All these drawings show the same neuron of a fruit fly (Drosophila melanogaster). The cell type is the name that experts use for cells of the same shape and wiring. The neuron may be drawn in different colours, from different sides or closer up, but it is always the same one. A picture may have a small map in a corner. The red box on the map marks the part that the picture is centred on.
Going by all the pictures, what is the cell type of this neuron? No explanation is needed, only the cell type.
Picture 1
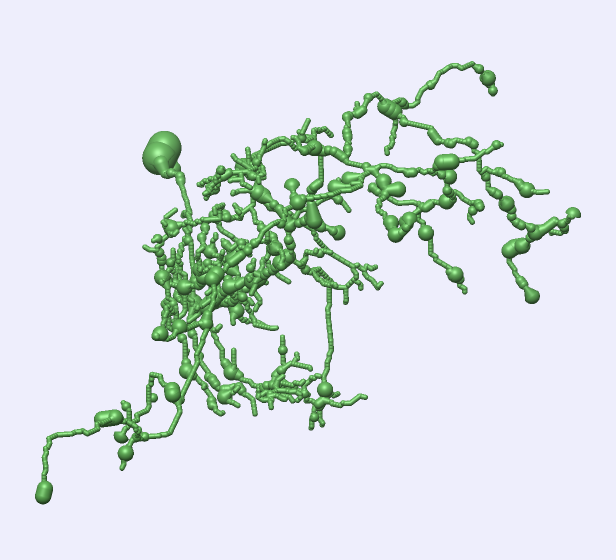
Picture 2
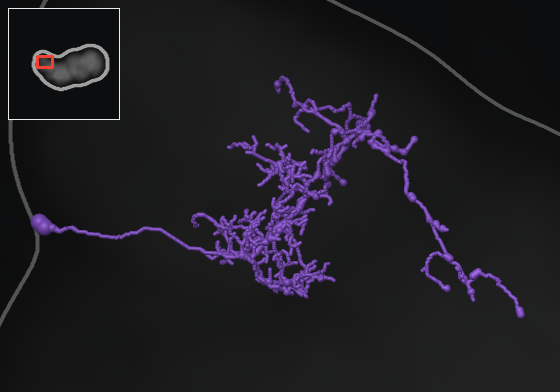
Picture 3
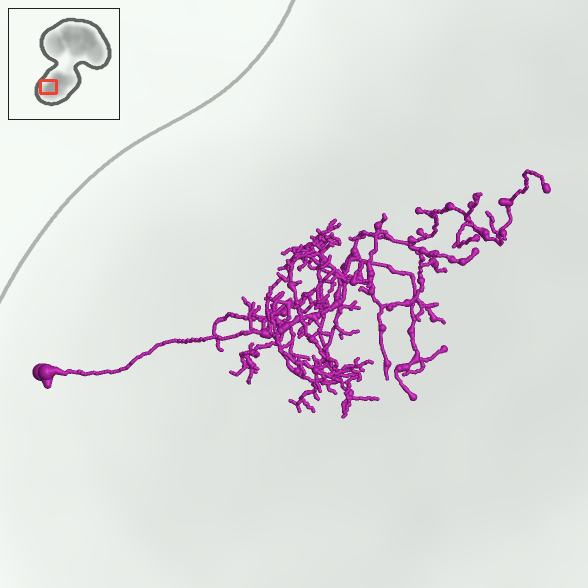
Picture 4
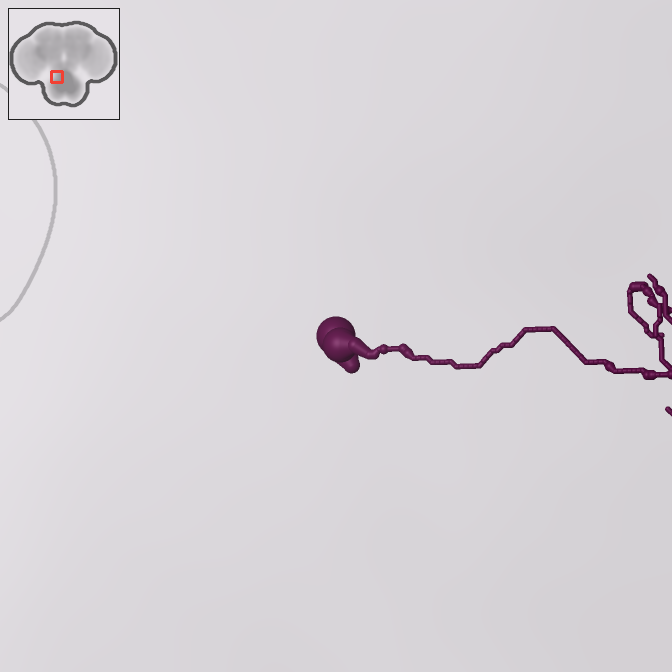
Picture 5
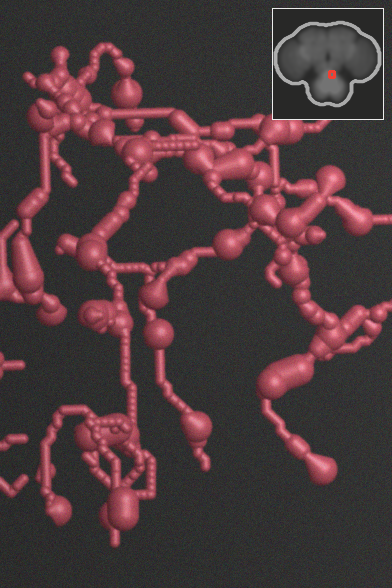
INXXX428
